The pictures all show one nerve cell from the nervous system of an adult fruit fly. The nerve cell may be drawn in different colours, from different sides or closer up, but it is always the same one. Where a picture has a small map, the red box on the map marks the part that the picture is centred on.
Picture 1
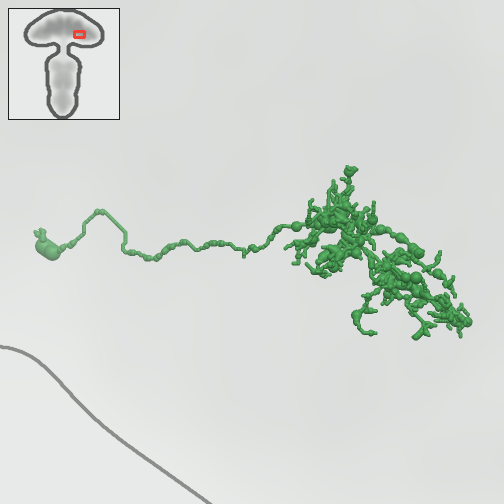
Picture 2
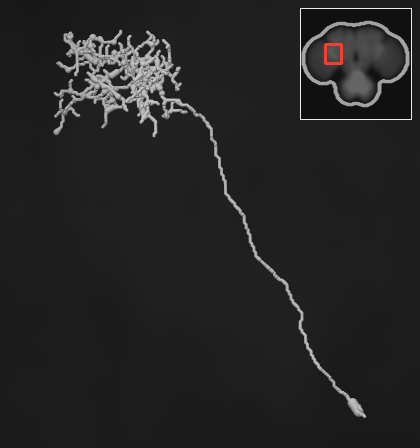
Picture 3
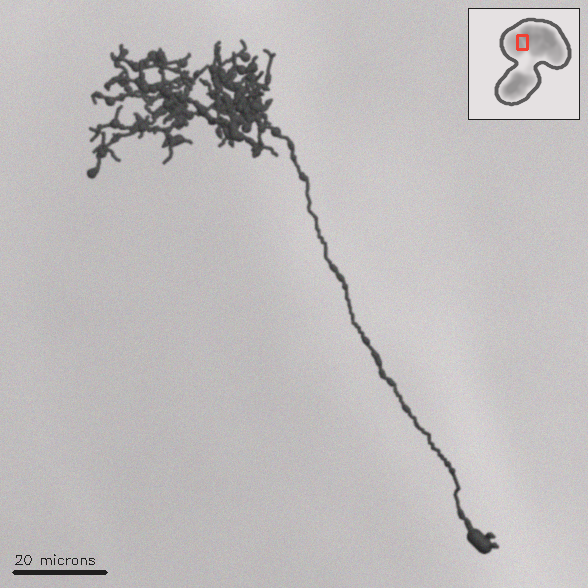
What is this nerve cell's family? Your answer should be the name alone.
Li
